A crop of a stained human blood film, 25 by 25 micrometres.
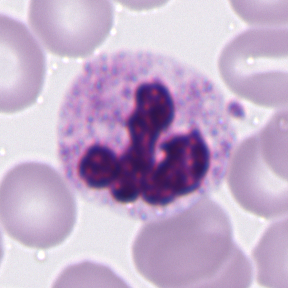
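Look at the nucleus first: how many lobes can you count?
At least three.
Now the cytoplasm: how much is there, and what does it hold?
Plenty of it, pale pink, with fine lilac granules scattered throughout.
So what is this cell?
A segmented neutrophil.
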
